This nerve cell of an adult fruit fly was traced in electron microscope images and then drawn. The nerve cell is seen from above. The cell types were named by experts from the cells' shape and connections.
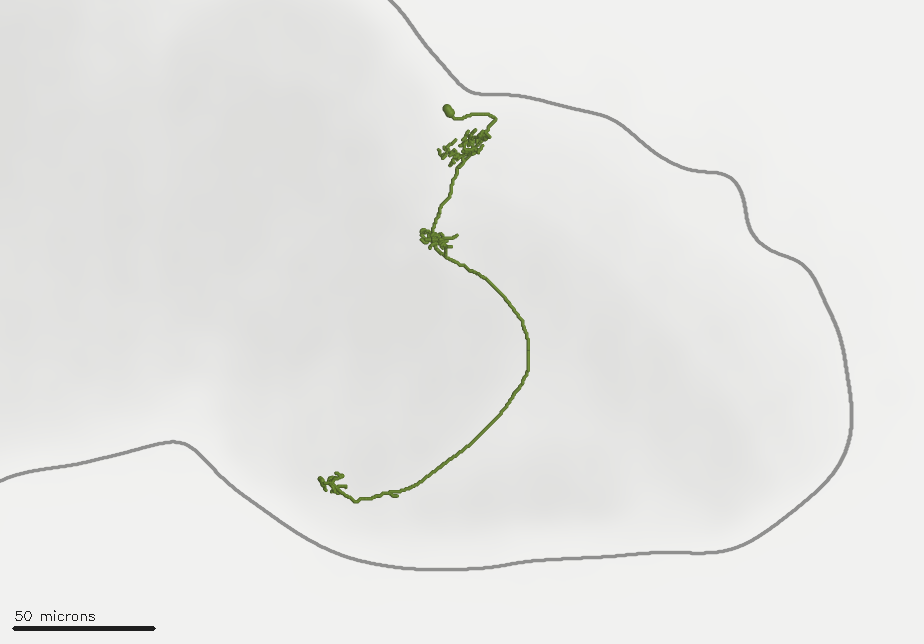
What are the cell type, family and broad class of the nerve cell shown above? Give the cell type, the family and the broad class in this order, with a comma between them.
Tm6, Tm, optic-lobe intrinsic neuron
